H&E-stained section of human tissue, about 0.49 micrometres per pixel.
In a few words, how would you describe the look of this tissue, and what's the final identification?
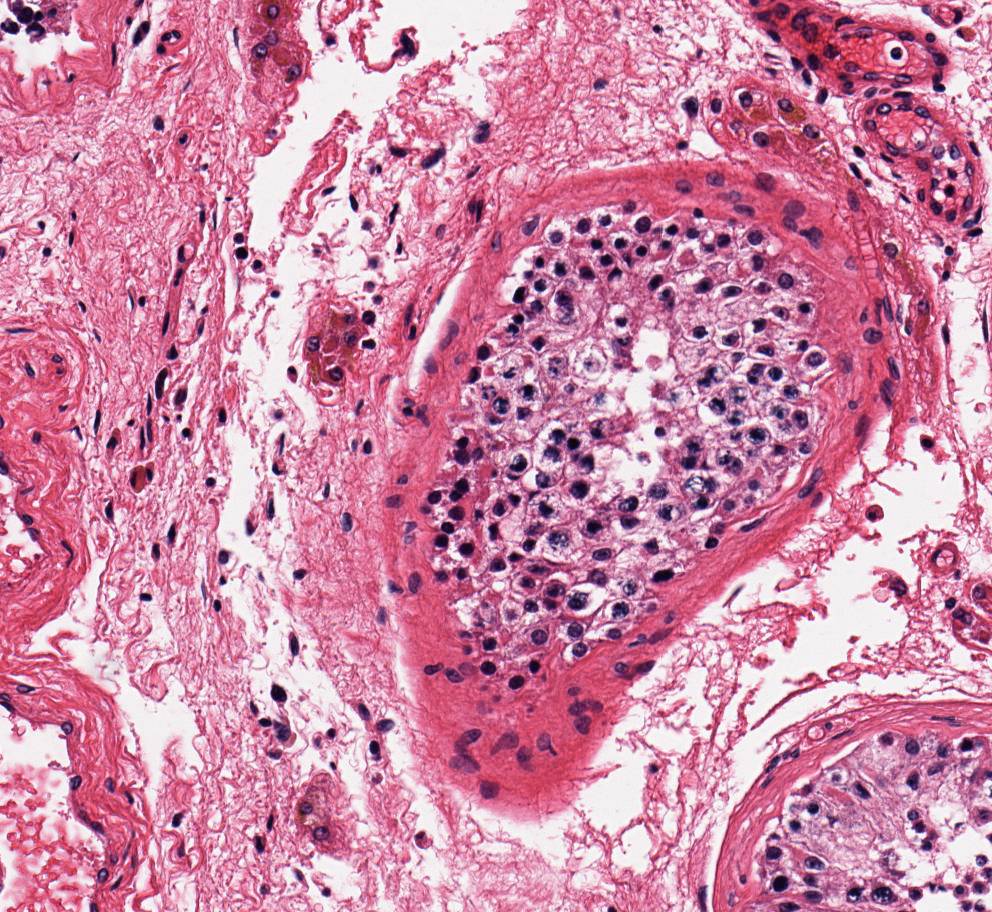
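One large oval tubule fills the centre, and a second is cut at the lower right corner. Flattened, elongated nuclei are scattered through the thick tubular wall. To the left of the central tubule, small clusters of polygonal cells with eosinophilic cytoplasm and golden-brown pigment sit in the interstitium. Between the tubules the stroma is loose, pale and wispy, with scattered spindle-shaped nuclei. The tissue is testis.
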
